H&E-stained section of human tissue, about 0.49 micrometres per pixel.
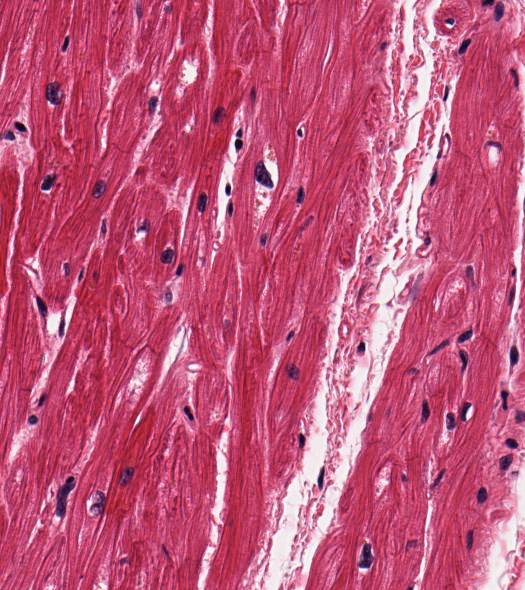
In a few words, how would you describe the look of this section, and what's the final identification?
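Fibres branch and join neighbours, and some nuclei have pale clear zones at their ends. A wider band of loose, pale connective tissue with a few small dark nuclei runs diagonally just right of centre. No fat cells at all. It's the atrial appendage of the heart.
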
